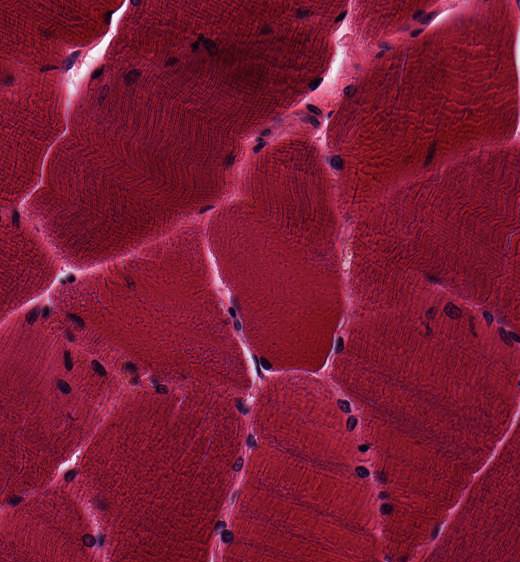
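Skeletal muscle, haematoxylin and eosin. The nuclei here look small, dark and oval, and they seem to keep to the edges of the fibres, along their borders. The fibre cytoplasm takes a deep, even pinkish-red. Between neighbouring fibres I see only thin pale strands of connective tissue, and no fat cells anywhere in the field.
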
